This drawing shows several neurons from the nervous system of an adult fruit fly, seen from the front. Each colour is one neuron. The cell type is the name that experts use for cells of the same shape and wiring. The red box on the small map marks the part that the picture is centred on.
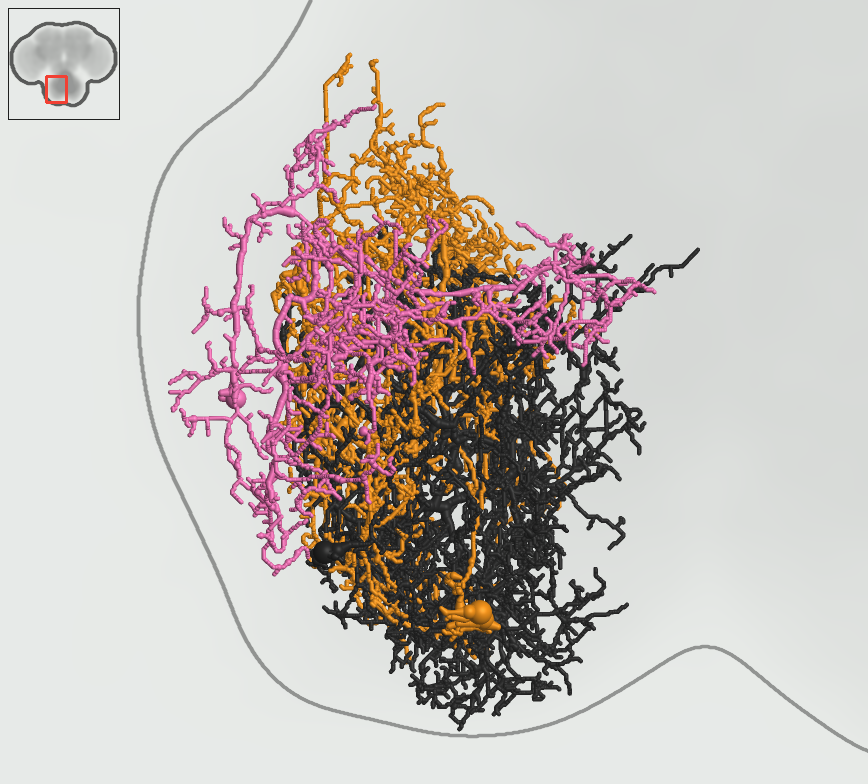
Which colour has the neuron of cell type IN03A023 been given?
pink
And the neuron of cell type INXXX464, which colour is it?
black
